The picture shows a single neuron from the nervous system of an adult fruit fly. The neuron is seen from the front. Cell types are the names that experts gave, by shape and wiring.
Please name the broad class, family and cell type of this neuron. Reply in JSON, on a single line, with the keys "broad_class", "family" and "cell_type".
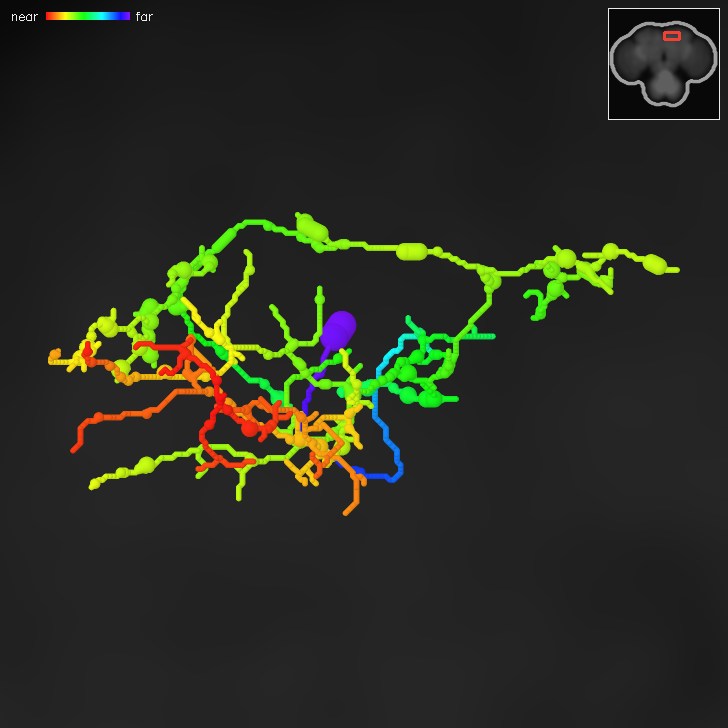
{"broad_class": "central-brain intrinsic neuron", "family": "hemilineage DM6_dorso_lateral", "cell_type": "SIP073"}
